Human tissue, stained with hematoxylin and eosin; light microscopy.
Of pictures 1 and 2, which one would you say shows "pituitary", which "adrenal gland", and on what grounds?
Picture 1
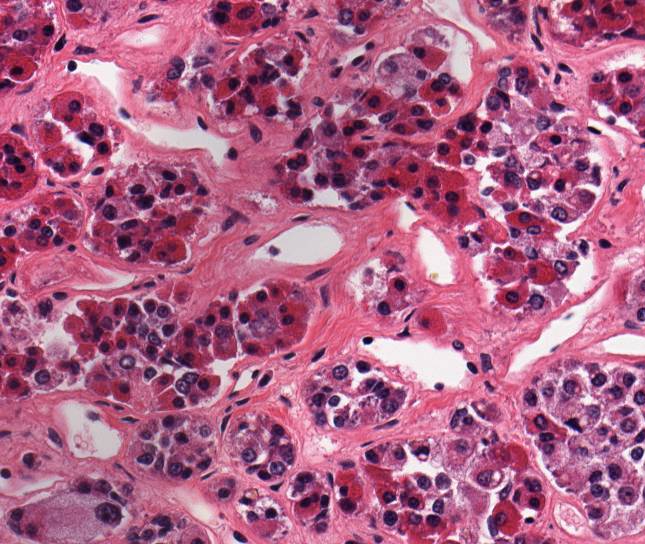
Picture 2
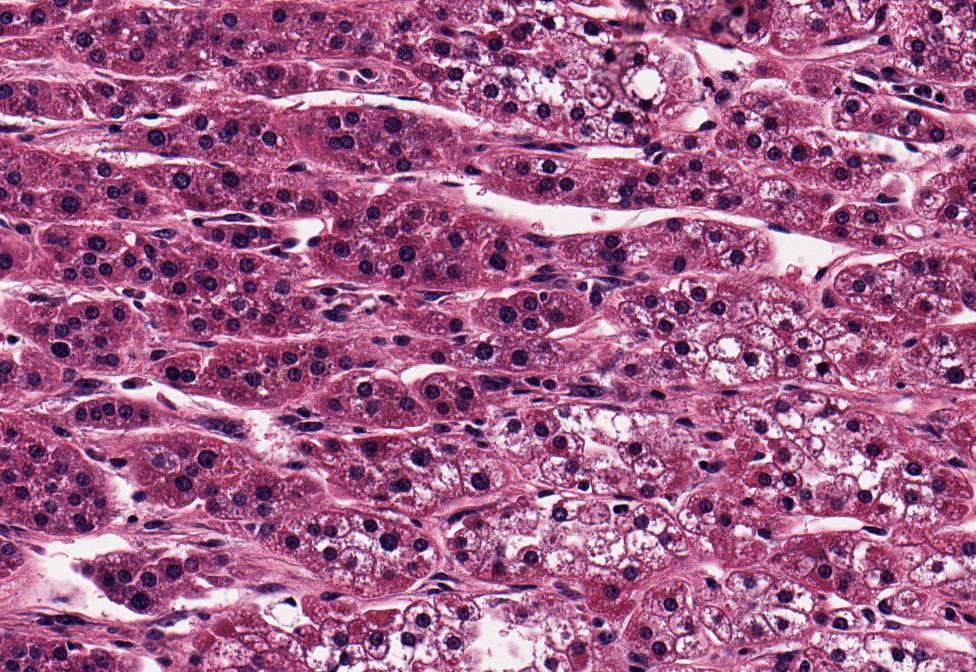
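Here you have pituitary in picture 1 and adrenal gland in picture 2. In picture 1 the cells sit in solid rounded nests and cords without a central lumen, between strands of pink stroma, and intensely red cells mingle there with pale, purplish or vacuolated ones. In picture 2 the cells form elongated cords running roughly horizontally, with round, central, dark nuclei; pale, foamy cytoplasm is commonest at lower right, dense pink cytoplasm in the left half.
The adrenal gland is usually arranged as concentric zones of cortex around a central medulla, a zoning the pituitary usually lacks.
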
